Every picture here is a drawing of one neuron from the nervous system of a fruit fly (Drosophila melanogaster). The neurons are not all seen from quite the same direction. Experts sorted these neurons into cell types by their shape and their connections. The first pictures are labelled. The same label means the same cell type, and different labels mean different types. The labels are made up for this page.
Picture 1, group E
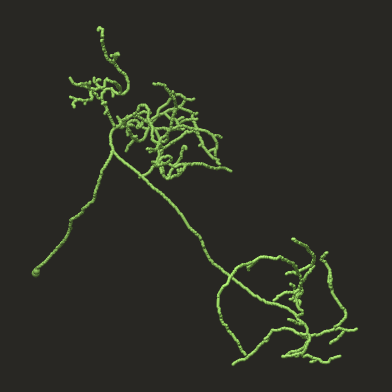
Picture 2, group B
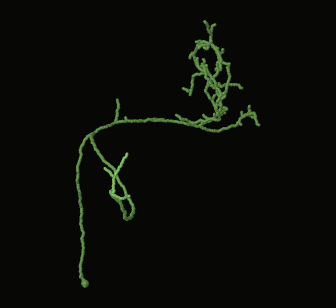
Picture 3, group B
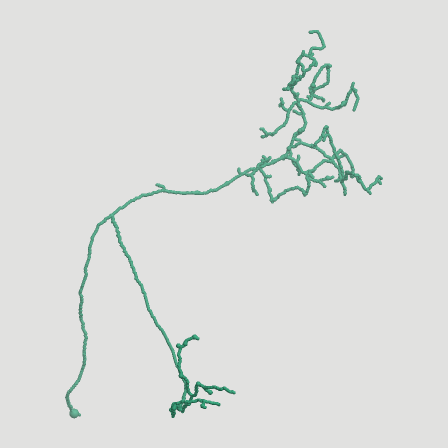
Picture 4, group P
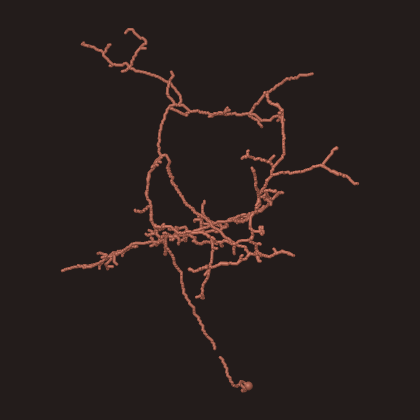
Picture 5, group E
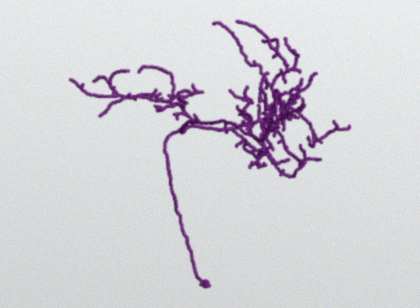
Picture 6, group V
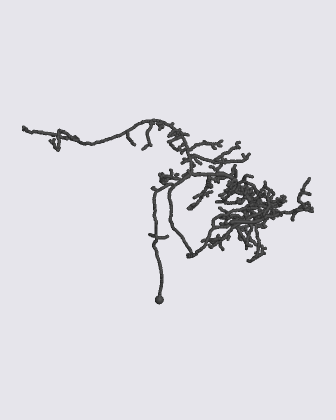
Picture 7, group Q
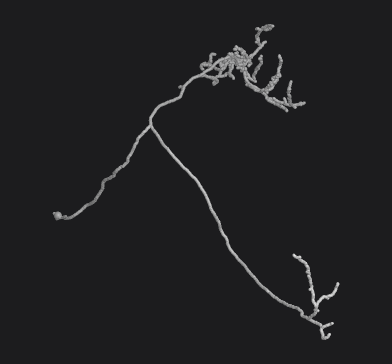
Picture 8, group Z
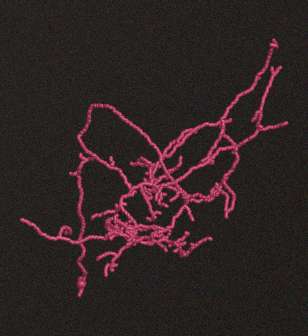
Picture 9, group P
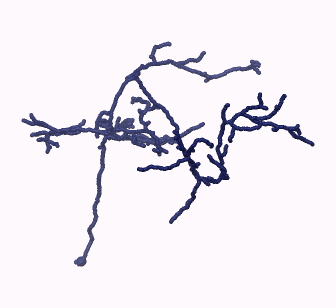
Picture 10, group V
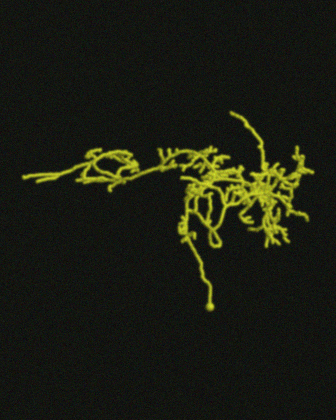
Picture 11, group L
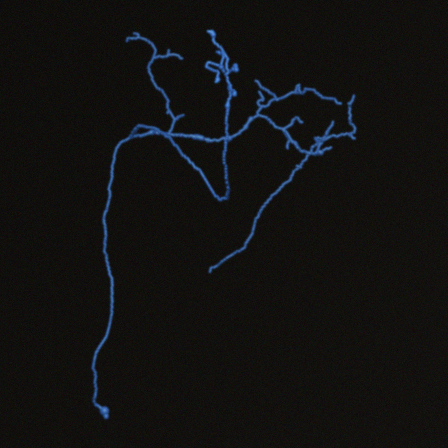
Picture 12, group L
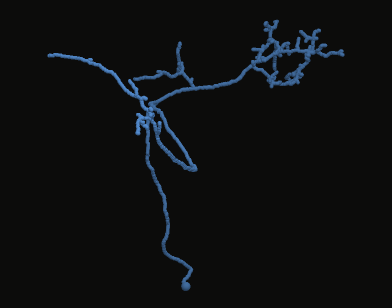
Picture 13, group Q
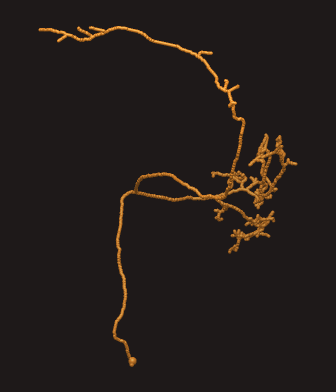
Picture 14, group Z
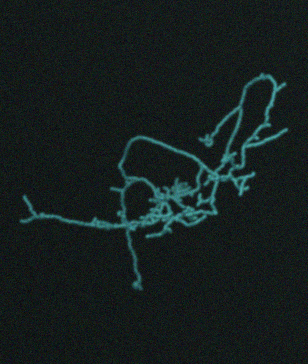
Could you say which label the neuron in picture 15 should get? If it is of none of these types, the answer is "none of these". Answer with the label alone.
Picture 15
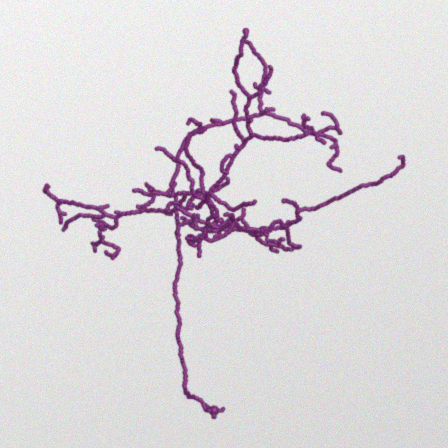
group P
